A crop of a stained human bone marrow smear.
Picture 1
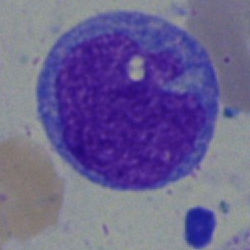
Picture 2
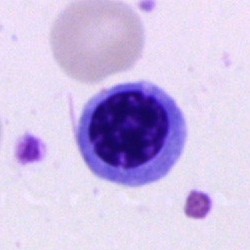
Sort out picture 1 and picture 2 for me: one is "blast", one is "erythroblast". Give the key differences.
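Identity first: picture 1 is the blast, picture 2 the erythroblast. Outline: both cells are round and smooth, and the erythroblast has no projections. Nucleus: in the blast it fills most of the cell and has a notch-like indentation on its upper right side; in the erythroblast no distinct nucleolus is visible. Chromatin: finely stippled rather than coarsely clumped in the blast, dark purple and coarsely clumped in the erythroblast.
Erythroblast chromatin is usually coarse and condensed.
Cytoplasm: the blast has a blue-staining rim, with a paler patch sitting in the nuclear indentation at the upper right, while the erythroblast has a complete blue rim around the nucleus, free of granules and vacuoles.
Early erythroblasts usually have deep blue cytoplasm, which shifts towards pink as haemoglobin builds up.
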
